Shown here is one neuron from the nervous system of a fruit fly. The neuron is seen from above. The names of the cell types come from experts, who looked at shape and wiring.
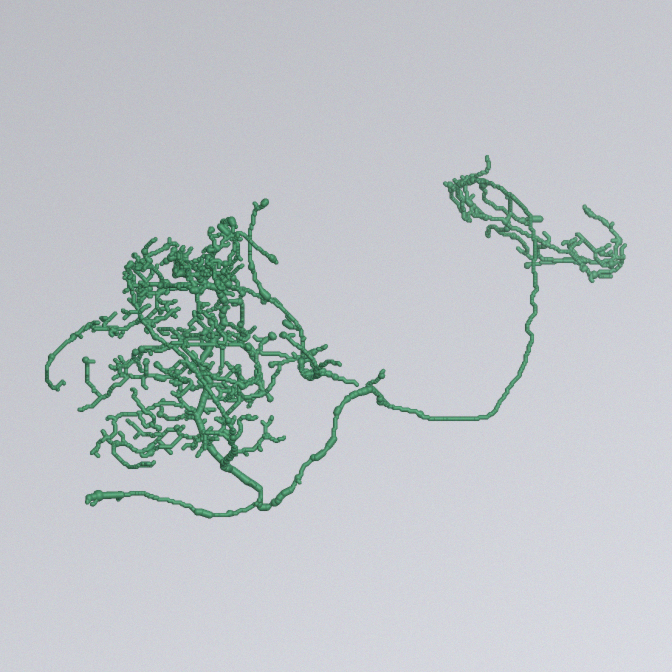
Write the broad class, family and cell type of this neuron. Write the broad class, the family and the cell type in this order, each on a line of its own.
central-brain intrinsic neuron
LHPV
LHPV6j1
